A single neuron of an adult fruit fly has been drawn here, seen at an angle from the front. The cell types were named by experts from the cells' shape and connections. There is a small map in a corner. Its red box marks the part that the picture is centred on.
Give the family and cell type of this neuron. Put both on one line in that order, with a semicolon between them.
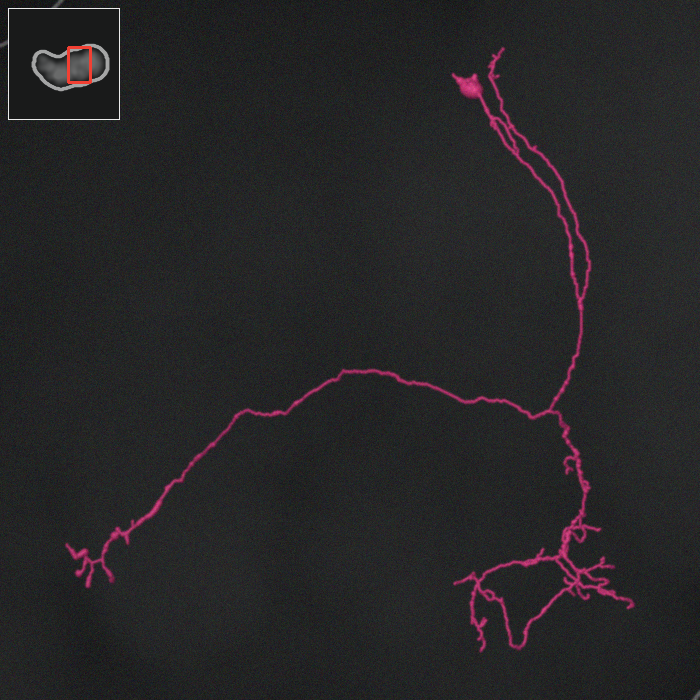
PI; PI3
